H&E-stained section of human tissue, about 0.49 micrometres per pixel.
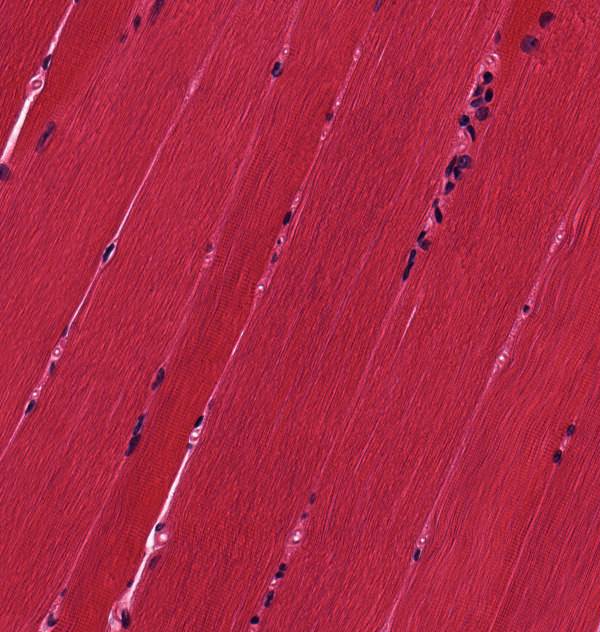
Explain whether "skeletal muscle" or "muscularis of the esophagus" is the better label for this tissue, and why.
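Skeletal muscle, then, not muscularis of the esophagus. What decides it: the dark, flattened, elongated nuclei sit at the edges of the fibres.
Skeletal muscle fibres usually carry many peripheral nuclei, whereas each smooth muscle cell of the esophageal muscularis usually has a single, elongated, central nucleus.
Beyond that, the fibres run straight and unbranched side by side, with abundant, deeply eosinophilic cytoplasm.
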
